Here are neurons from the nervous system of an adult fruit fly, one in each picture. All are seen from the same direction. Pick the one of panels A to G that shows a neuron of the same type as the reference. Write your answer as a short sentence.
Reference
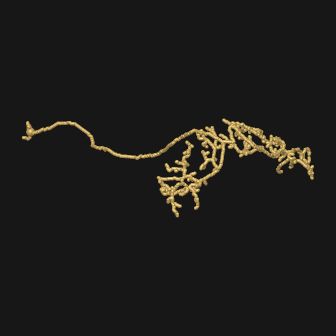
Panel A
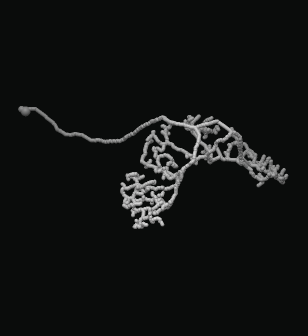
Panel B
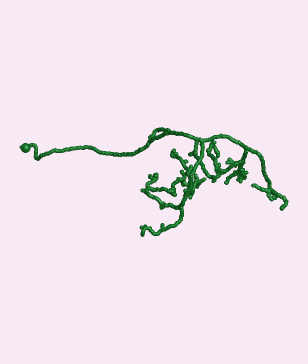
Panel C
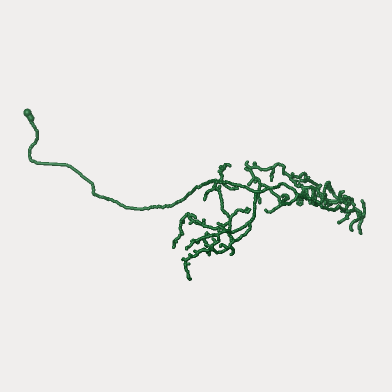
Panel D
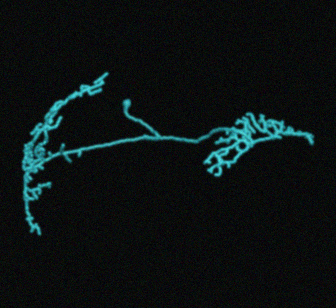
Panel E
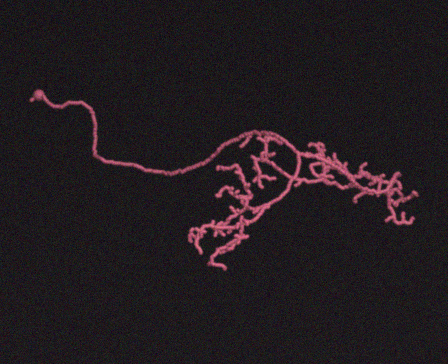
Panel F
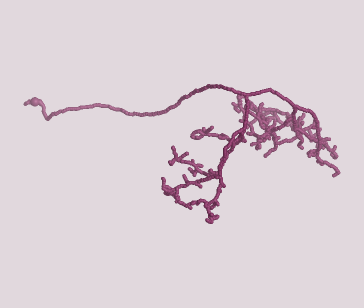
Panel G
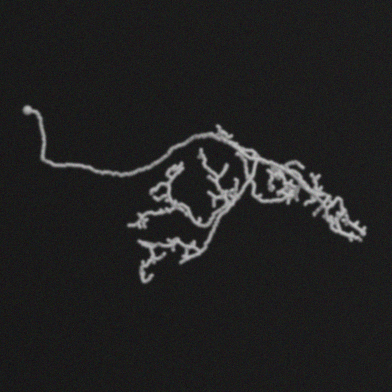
Panel C shows a neuron of the same cell type.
